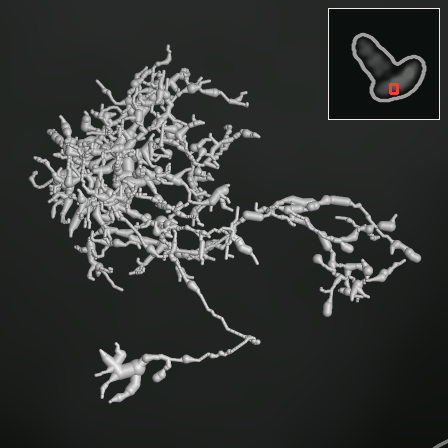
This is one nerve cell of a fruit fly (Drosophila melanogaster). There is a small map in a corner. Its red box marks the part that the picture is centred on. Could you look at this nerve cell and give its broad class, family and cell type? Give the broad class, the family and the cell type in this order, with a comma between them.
central-brain intrinsic neuron, hemilineage WEDa1, SAD021_a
